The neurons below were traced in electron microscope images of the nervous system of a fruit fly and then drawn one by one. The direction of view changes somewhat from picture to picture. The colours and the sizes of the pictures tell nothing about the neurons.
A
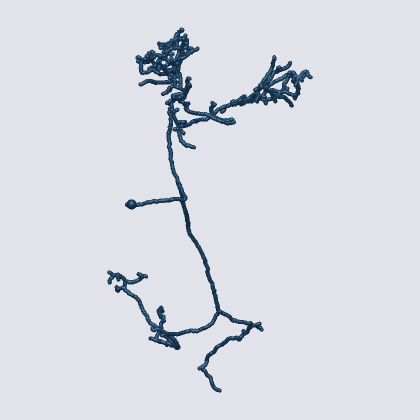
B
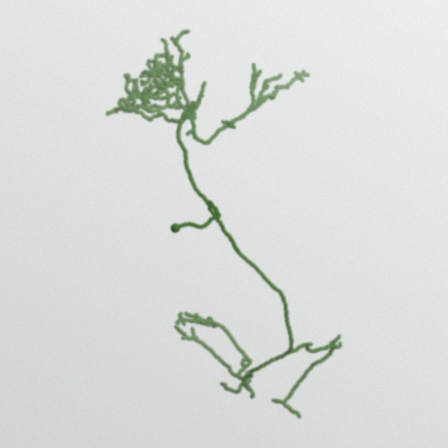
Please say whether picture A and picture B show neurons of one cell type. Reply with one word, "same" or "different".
same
